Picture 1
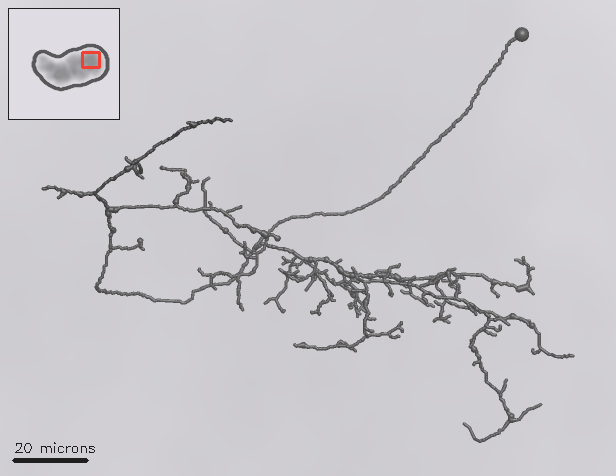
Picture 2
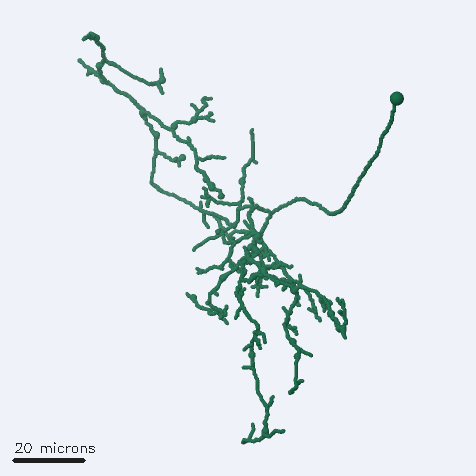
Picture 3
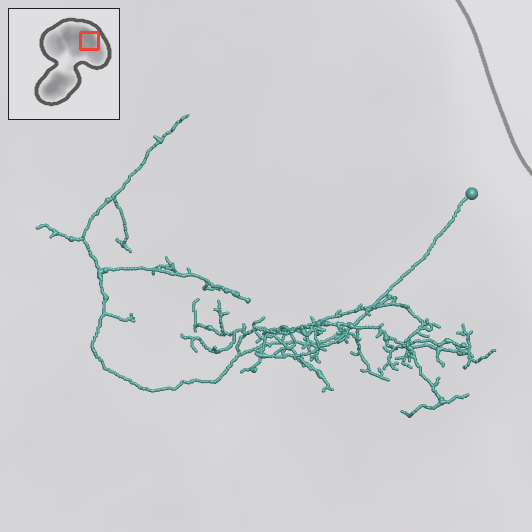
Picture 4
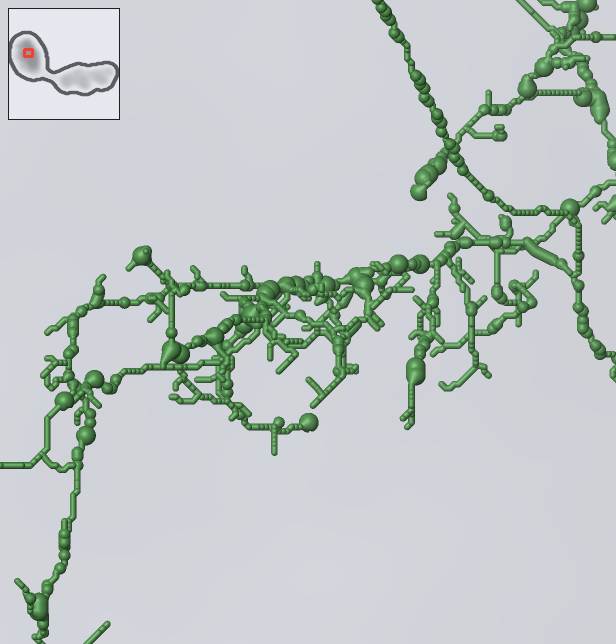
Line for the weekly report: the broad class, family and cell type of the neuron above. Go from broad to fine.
central-brain intrinsic neuron; hemilineage LHl4_posterior; PLP115_b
